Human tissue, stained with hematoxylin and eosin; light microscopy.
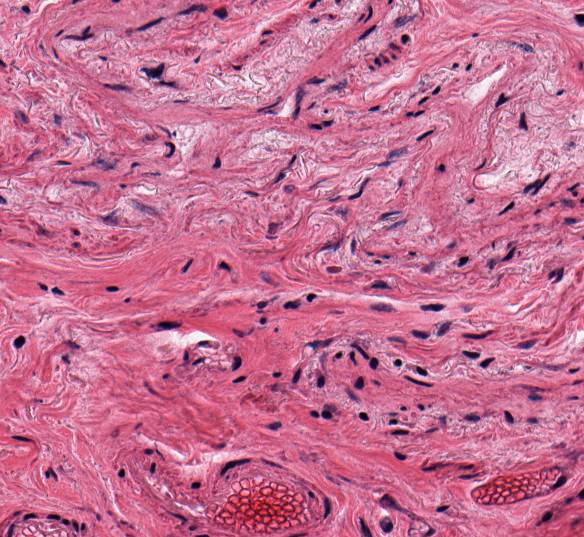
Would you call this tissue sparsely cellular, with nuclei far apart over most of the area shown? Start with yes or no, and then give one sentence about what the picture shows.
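Yes. The nuclei are sparsely scattered among the fibres rather than crowded together.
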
